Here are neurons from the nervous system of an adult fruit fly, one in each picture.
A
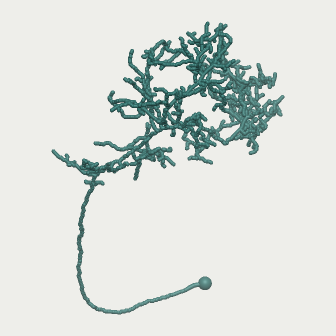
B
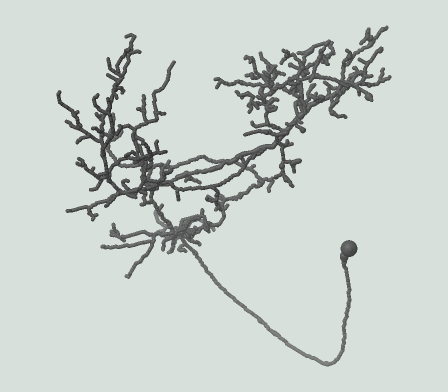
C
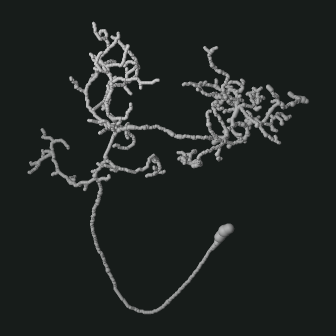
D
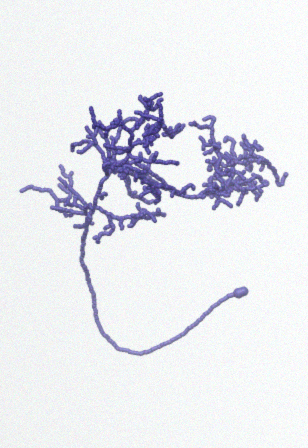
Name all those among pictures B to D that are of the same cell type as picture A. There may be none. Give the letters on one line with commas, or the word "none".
B, C, D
